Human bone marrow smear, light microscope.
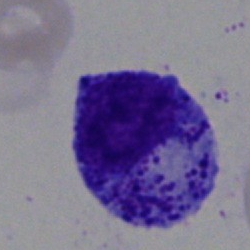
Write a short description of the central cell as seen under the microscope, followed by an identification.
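Start with the outline: rounded, but flattened along the top. The nucleus fills the upper-left part of the cell. Between the granules the cytoplasm is pale lilac-blue, and notice the granules crowd most densely along the lower-right rim. This is a promyelocyte.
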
